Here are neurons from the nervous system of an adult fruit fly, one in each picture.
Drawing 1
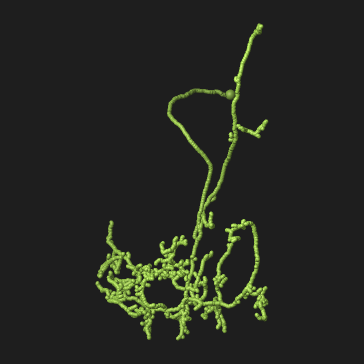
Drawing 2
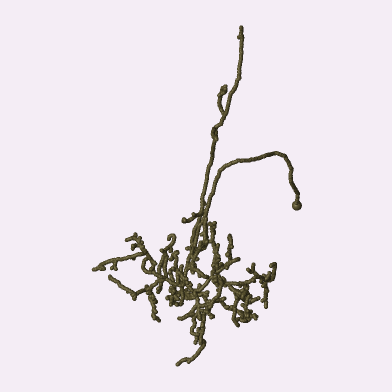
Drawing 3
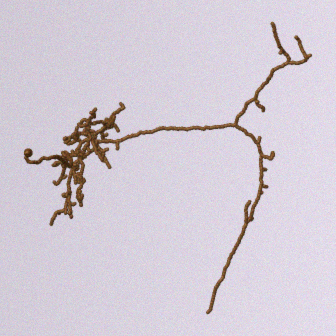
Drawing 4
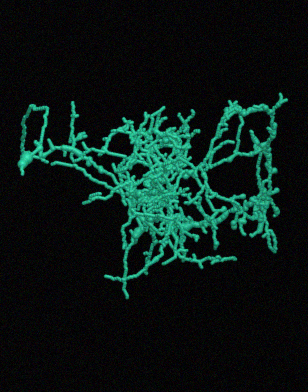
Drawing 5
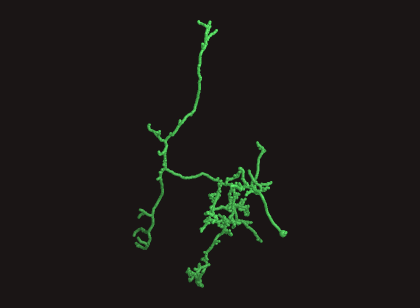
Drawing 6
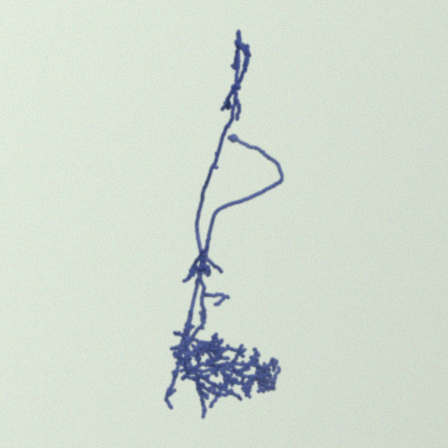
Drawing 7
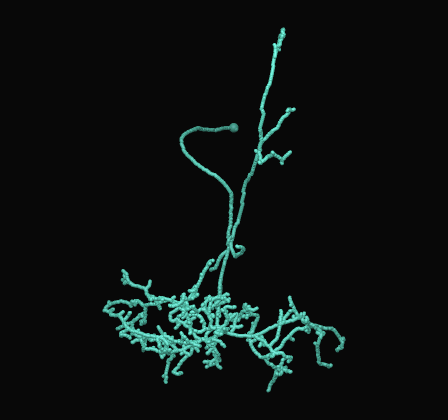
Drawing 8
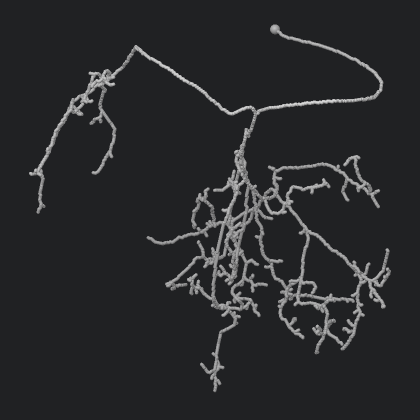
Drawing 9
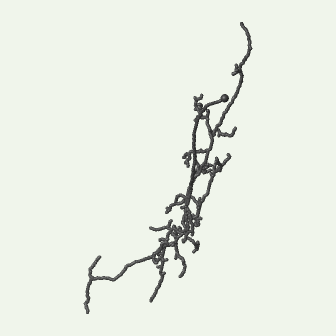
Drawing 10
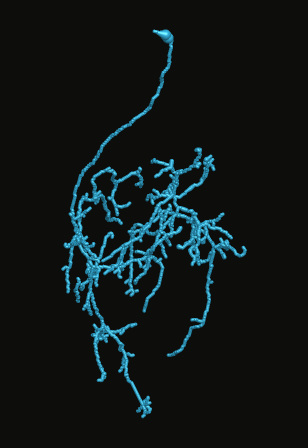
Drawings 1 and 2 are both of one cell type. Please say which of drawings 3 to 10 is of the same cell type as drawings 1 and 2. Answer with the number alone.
7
